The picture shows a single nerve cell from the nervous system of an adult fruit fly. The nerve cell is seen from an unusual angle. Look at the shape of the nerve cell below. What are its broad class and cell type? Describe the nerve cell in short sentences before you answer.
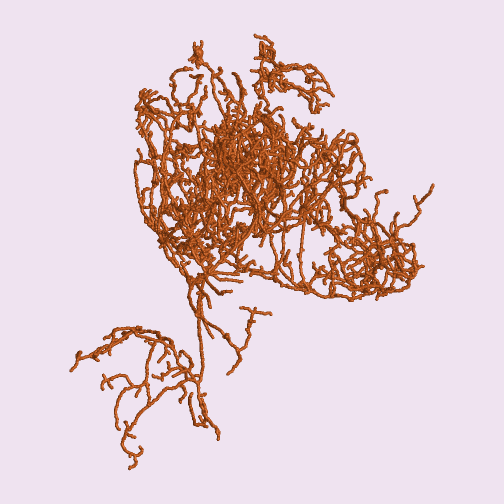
The picture shows more than a hundred branch ends. In this view it is about as wide as it is tall. This is a nerve-cord intrinsic neuron. It is of cell type INXXX045.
